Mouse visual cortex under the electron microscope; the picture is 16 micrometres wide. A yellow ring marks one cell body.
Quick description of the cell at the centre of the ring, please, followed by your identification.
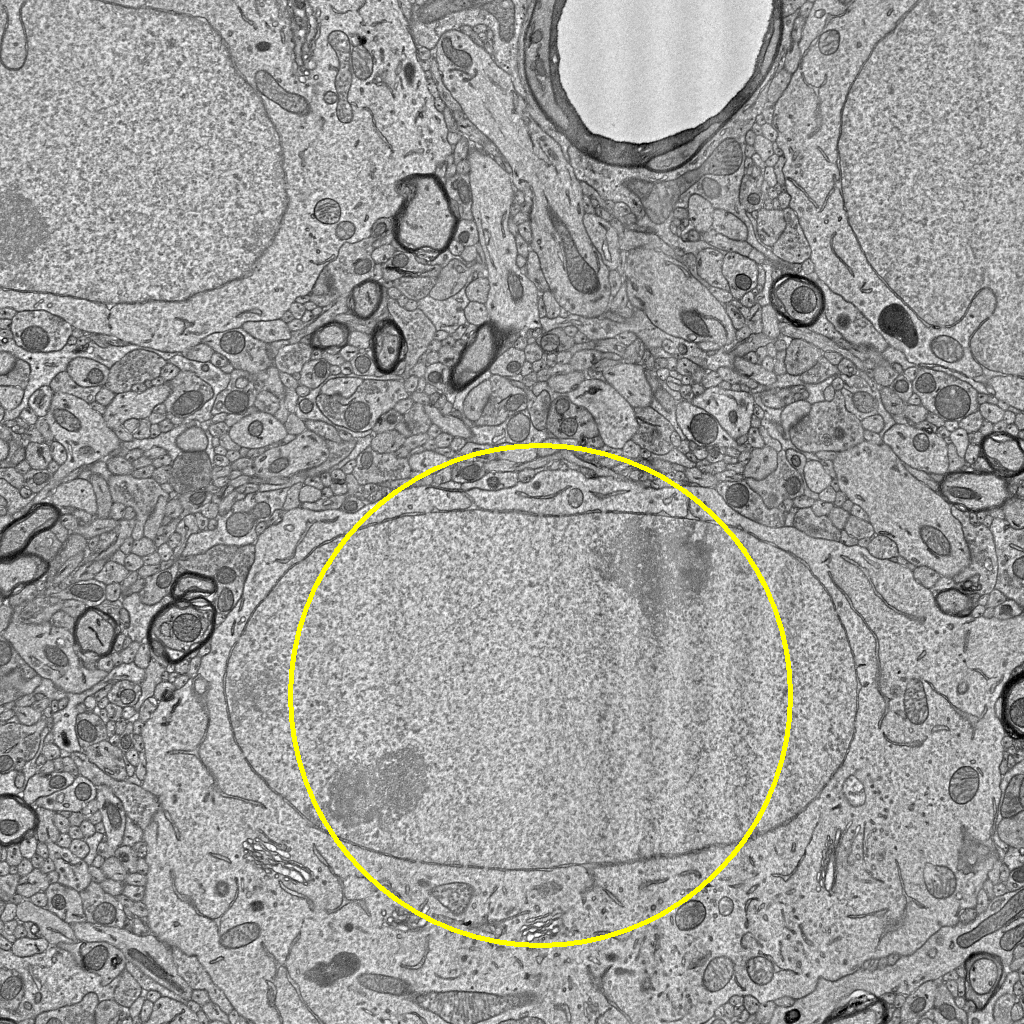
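An oval nucleus, wider than tall, seems to lie with its whole outline inside the picture. Its envelope appears smooth, with no deep infoldings. The chromatin looks pale and finely even, and I see no dense dark rim along the envelope. Faint vertical dark streaks cross the nucleus's right half. This is an excitatory neuron.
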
